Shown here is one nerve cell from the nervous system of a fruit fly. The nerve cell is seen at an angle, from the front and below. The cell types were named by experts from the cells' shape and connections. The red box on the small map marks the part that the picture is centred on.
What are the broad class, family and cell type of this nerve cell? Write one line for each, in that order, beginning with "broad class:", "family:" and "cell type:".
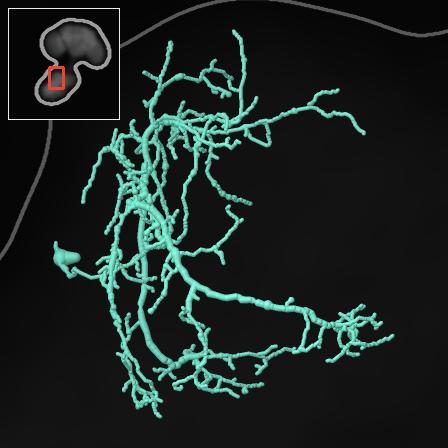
broad class: nerve-cord intrinsic neuron
family: hemilineage 20A.22A
cell type: IN20A.22A007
